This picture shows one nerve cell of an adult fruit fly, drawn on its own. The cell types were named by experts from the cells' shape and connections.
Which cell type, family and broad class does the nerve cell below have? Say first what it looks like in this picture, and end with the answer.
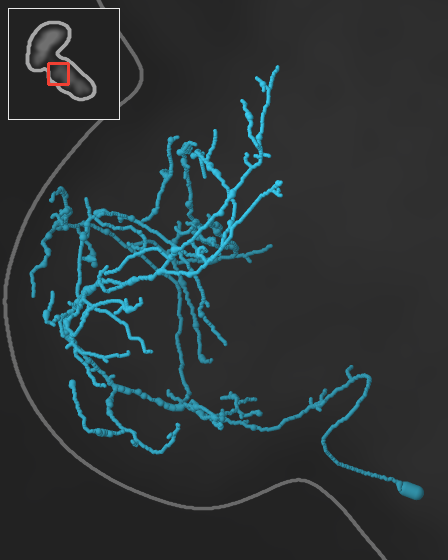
It is in the nerve cord and does not reach the brain. The cell body is at the lower right of the picture. Dozens of branch ends can be seen. It is of cell type IN03A051. The family is hemilineage 03A. Its broad class is nerve-cord intrinsic neuron.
